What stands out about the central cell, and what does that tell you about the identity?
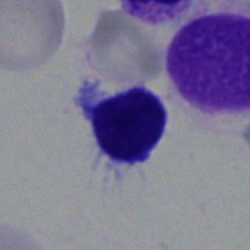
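Nearly the whole cell is filled by the nucleus, leaving almost no cytoplasm visible. Chromatin stains a deep, almost uniform dark blue-purple. A pale blue, knobbly bleb protrudes at the upper left, and fine hair-like strands extend from the lower edge. This is a lymphocyte.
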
